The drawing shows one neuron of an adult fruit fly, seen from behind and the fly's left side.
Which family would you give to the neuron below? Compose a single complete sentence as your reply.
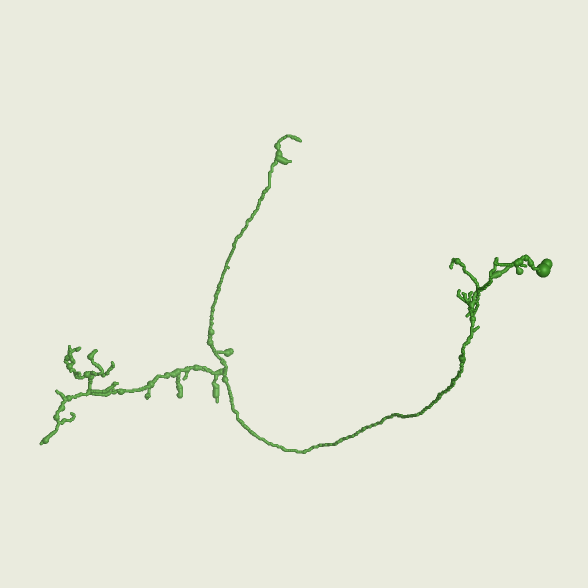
This neuron is of the family class Kenyon Cell.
